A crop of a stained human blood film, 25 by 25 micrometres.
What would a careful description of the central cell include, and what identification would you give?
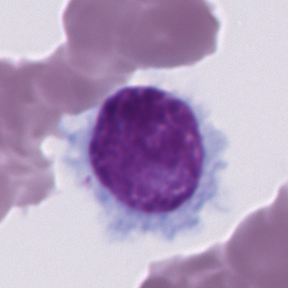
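Here the nucleus is round to slightly oval, about 11 by 10 micrometres, with no indentation. Its chromatin is finely mottled rather than clumped into coarse blocks, and there's no distinct nucleolus to be seen. The cytoplasm around it is pale grey-blue. That central cell is a hairy cell.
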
